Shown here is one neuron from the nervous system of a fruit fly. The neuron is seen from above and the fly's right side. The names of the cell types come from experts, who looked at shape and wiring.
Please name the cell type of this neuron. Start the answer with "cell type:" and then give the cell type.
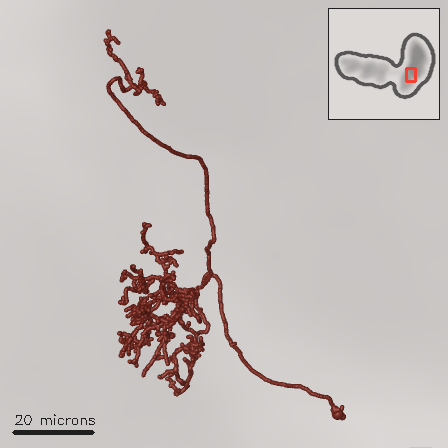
cell type: LC27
